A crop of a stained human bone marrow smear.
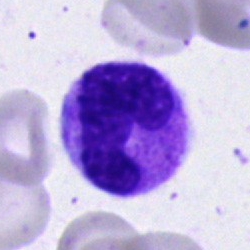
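Band neutrophil in a stained human bone marrow smear. Its outline is round and smooth. The nucleus is deeply indented into a curved shape between kidney and horseshoe, the indentation opening toward the right side of the cell. The chromatin is dark purple and coarsely clumped.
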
